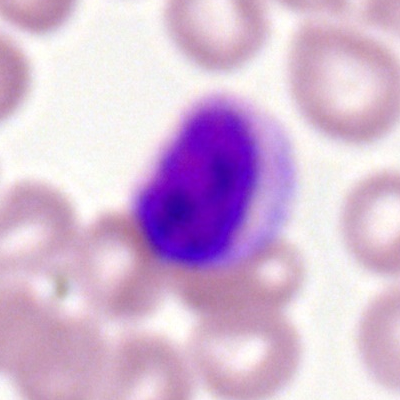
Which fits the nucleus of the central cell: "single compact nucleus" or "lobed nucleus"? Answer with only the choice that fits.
Single compact nucleus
